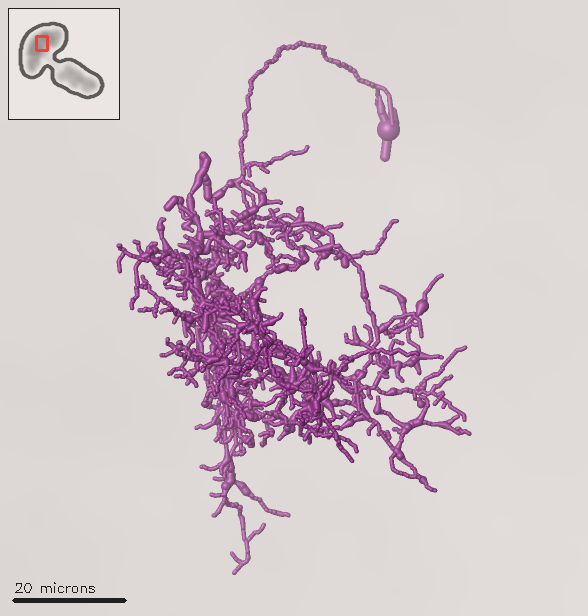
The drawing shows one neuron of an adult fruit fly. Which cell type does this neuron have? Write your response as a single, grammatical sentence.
The neuron belongs to cell type CB2465.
